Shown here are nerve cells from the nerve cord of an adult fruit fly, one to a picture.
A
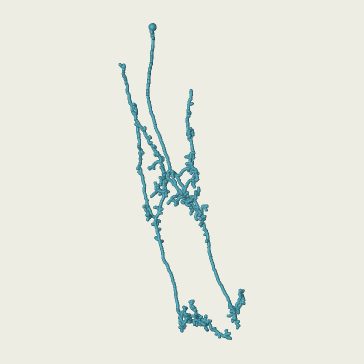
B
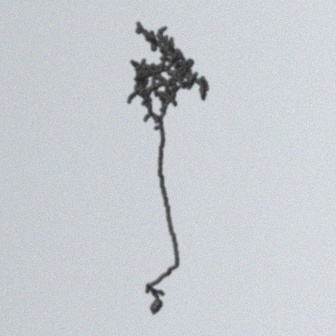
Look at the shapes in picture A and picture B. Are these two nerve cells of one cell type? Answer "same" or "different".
different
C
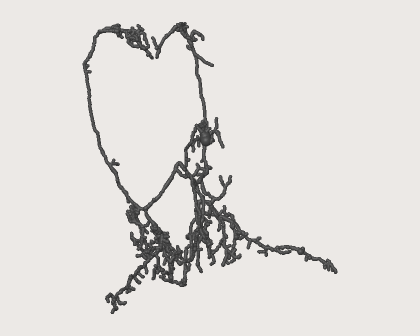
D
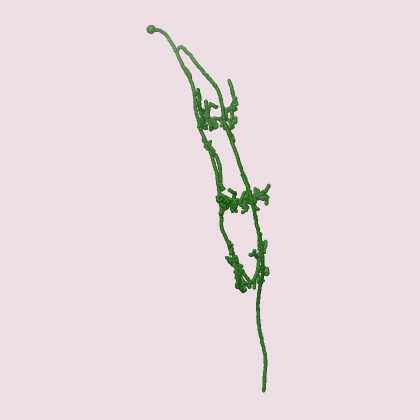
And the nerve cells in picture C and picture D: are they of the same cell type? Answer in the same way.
different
